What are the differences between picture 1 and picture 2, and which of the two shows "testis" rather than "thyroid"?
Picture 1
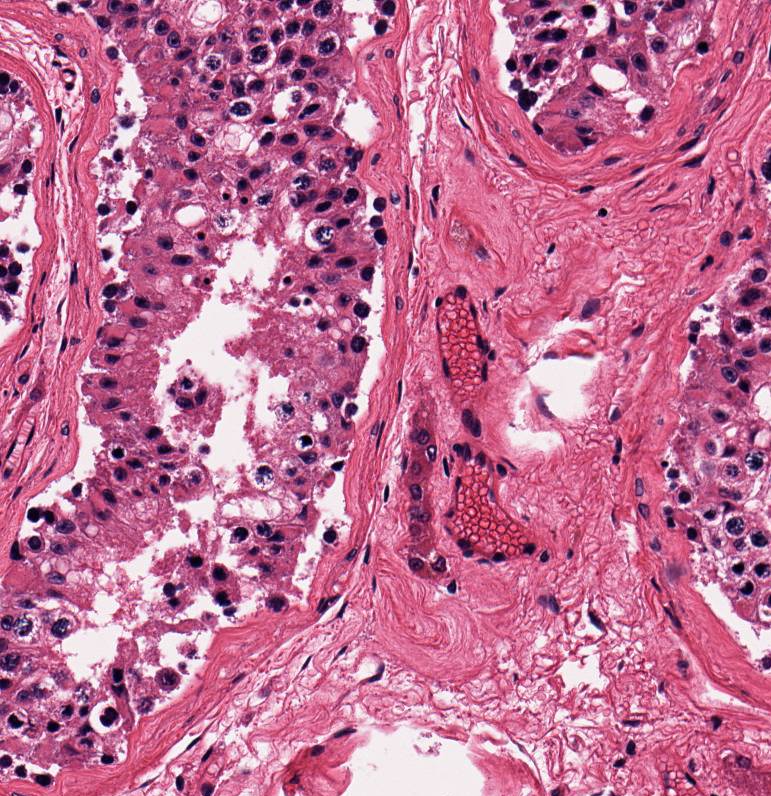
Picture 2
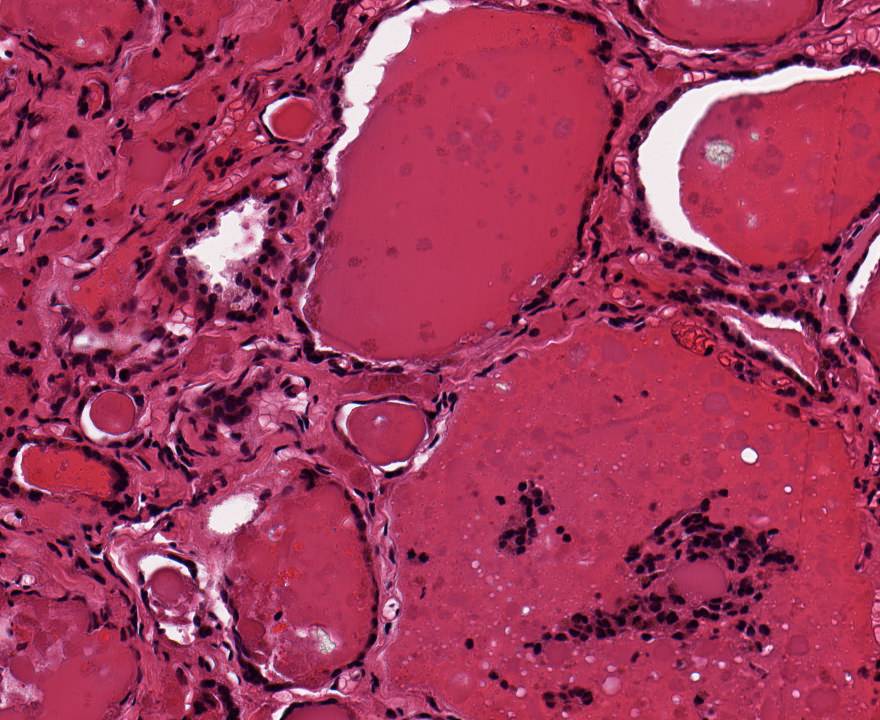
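Picture 1: testis. Picture 2: thyroid. Picture 1: cross-sections of several tubules, largest on the left, separated by a band of interstitial connective tissue down the centre. Each tubule bounded by a thick, wavy, laminated pink collagenous layer with flattened spindle nuclei. Central interstitium: two small vessels packed with red blood cells; no fat cells. Picture 2: rounded follicles of widely varying size filled with pink colloid, lined by a single layer of flattened cells with dark elongated nuclei.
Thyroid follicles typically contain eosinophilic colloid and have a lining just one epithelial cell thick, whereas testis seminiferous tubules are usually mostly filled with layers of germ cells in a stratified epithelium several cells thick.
Also in picture 2: small follicles in fibrous stroma crowded at the left; irregular clusters of dark nuclei within the large colloid area, lower right.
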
